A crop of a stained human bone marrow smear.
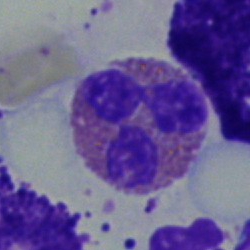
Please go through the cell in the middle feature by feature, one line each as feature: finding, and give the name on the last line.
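Outline: round.
Lobes: I find them at upper left, upper right and lower centre.
Granules: a few small orange ones, scattered in the cytoplasm.
Vacuoles: none that I can see in the cytoplasm.
Name: eosinophil.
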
